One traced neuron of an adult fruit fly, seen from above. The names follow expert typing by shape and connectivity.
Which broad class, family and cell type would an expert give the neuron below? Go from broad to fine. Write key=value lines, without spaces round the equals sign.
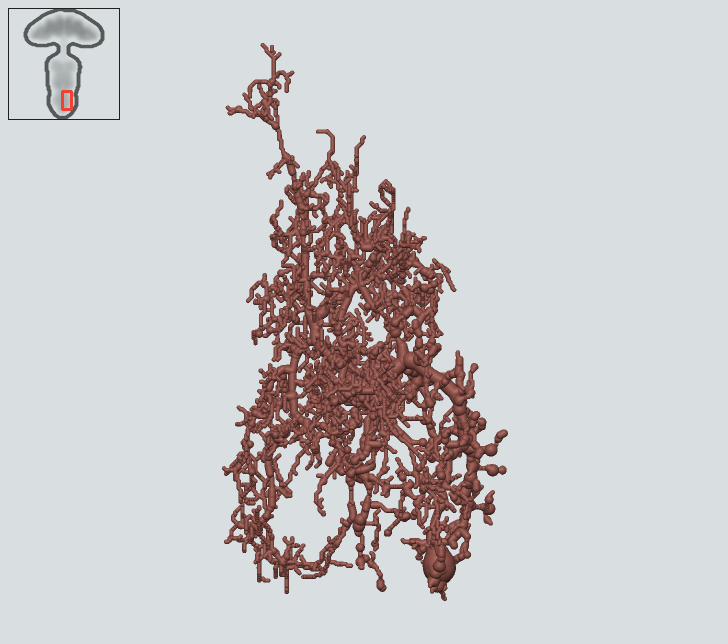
broad_class=nerve-cord intrinsic neuron
family=hemilineage 19A
cell_type=IN19A004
